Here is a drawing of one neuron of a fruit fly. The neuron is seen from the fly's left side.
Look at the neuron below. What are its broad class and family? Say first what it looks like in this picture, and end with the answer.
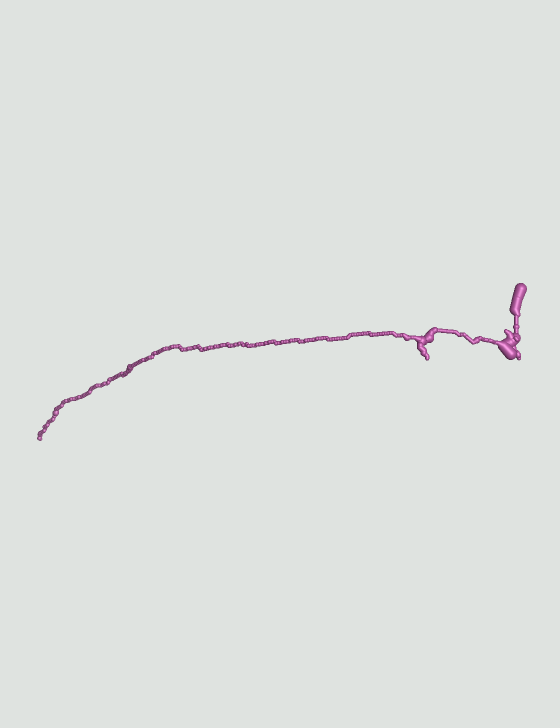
The drawing shows no cell body. There are a dozen or fewer branch ends. This is an optic-lobe intrinsic neuron. The family is L.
